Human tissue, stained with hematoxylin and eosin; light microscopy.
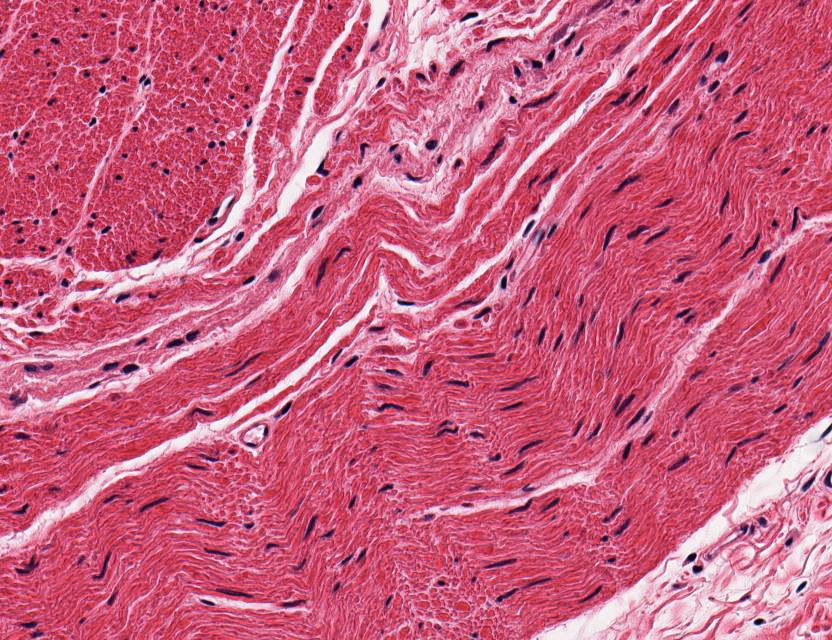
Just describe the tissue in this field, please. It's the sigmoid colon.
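Smooth muscle bundles fill most of the field, running from lower left to upper right. Where the bundles are cut lengthwise, their nuclei are elongated and cigar-shaped. Pale pink strands of connective tissue pass between the bundles. Loose, pale connective tissue occupies the lower right corner.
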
